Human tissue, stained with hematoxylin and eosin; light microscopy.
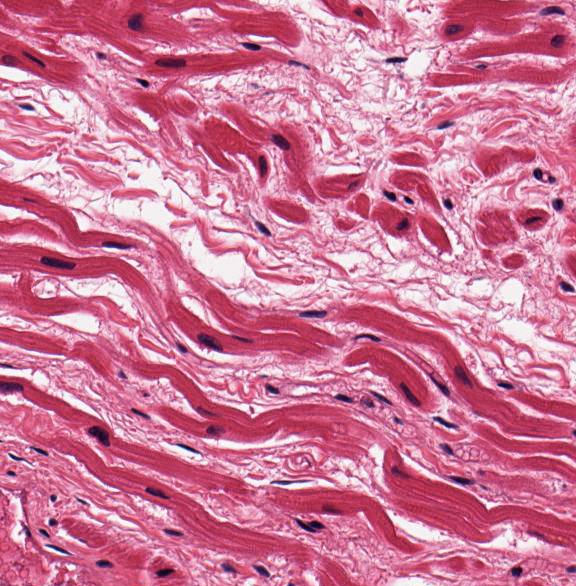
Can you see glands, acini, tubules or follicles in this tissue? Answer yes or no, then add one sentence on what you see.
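No. No epithelium or glands are present anywhere in the field.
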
